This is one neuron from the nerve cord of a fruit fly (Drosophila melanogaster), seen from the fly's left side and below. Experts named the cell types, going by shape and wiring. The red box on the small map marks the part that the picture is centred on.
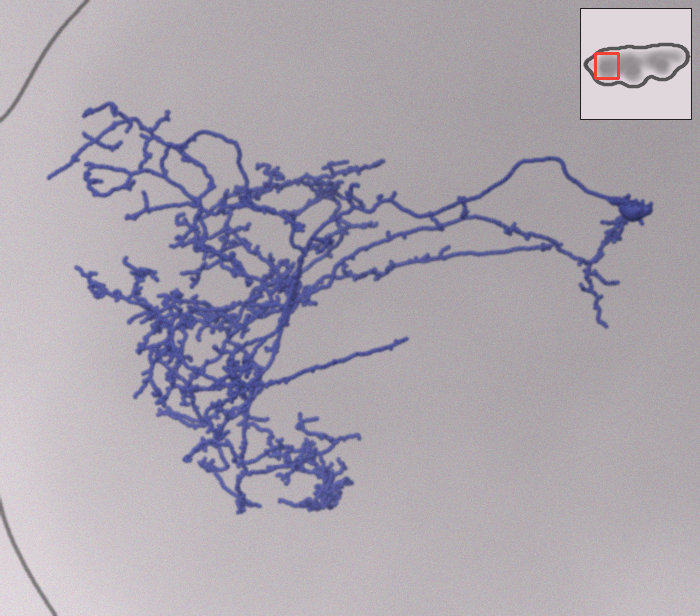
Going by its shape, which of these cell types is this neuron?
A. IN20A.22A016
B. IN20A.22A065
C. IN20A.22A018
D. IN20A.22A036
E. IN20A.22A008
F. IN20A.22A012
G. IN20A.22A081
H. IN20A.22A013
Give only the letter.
H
